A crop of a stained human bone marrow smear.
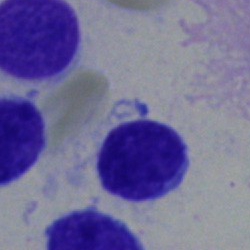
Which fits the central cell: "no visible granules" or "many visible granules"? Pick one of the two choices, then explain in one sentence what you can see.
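No visible granules. No granules are visible in the cell.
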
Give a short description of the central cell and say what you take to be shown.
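You've got a round cell with a smooth edge, and the nucleus takes up almost all of it, so there's very scant cytoplasm. The chromatin is dense and deep blue-purple right through, and no nucleolus can be seen. That's a lymphocyte.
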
